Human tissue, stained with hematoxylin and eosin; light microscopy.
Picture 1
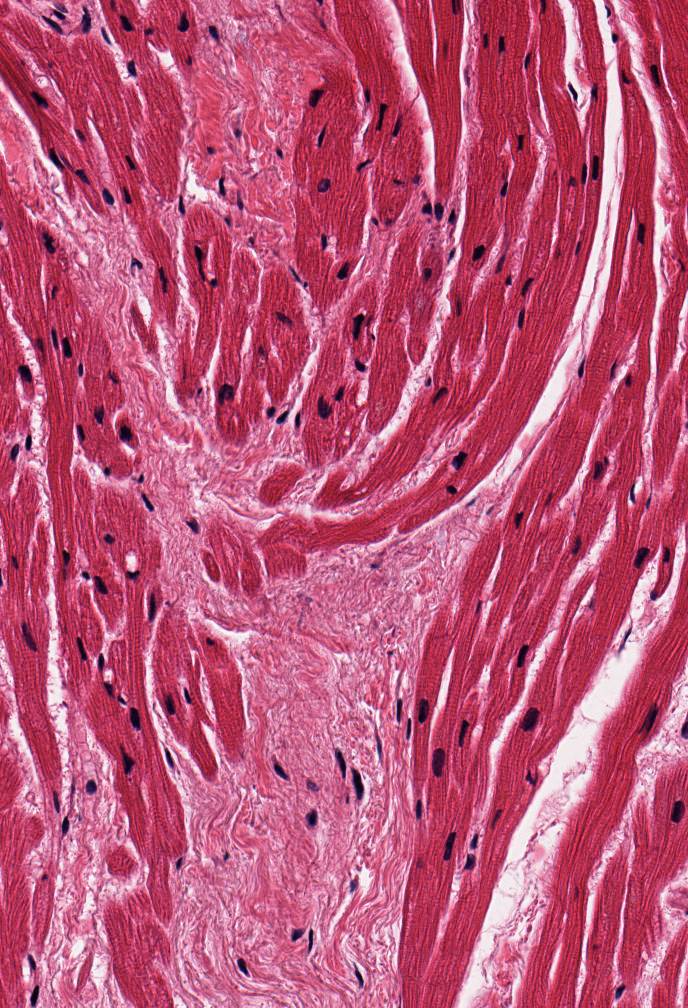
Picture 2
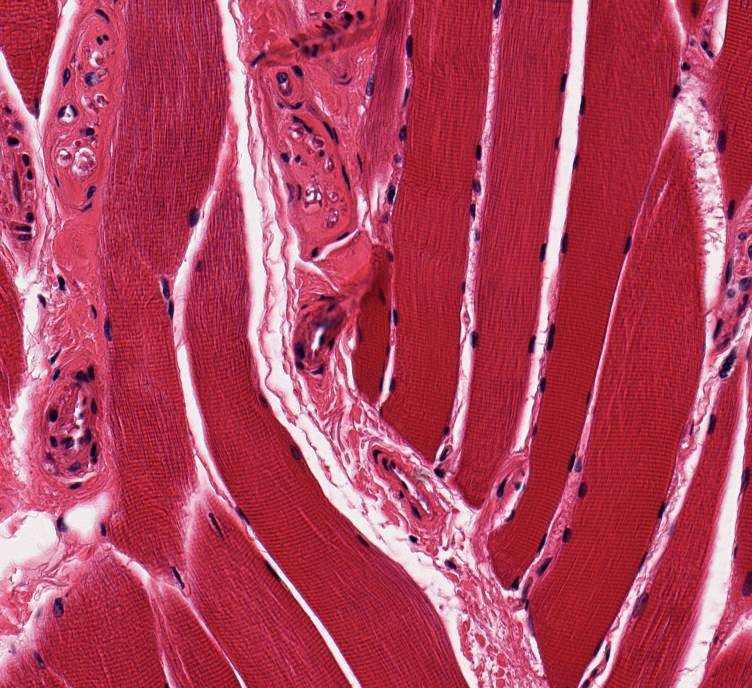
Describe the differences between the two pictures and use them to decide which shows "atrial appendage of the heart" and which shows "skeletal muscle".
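Picture 1 is the atrial appendage of the heart, and picture 2 is skeletal muscle. In picture 1, the fibres run from top to bottom in curving bundles on either side of a broad pale band of connective tissue down the middle. Notice that they branch and join their neighbours, each holding a single oval nucleus in its centre. In picture 2, the long fibres are unbranched, and their flattened, elongated nuclei sit at the fibre edges.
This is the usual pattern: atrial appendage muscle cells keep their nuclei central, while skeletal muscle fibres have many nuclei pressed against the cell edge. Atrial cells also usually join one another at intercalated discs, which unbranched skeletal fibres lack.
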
